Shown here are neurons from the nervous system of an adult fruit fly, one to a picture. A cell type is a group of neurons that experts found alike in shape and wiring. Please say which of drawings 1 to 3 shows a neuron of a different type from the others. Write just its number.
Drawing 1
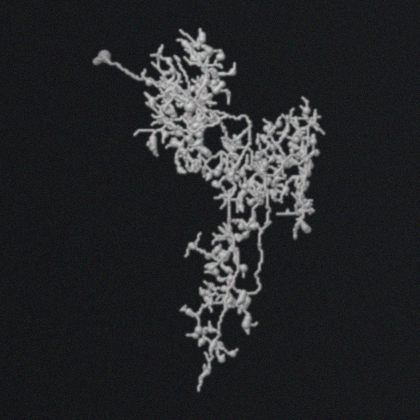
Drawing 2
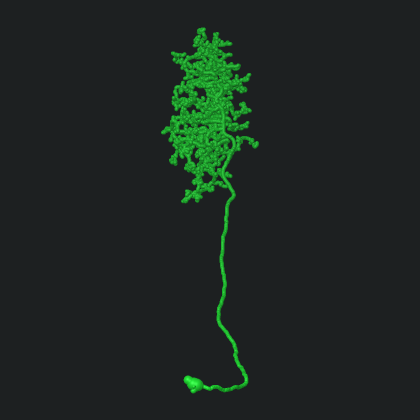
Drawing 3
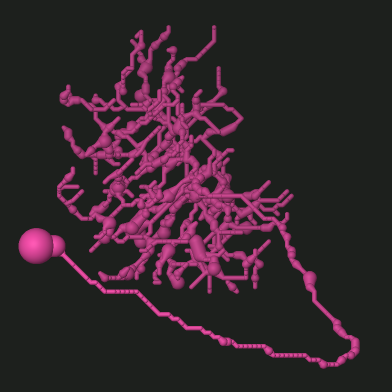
1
